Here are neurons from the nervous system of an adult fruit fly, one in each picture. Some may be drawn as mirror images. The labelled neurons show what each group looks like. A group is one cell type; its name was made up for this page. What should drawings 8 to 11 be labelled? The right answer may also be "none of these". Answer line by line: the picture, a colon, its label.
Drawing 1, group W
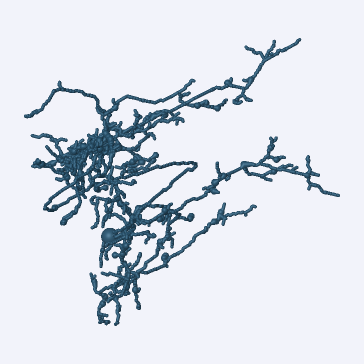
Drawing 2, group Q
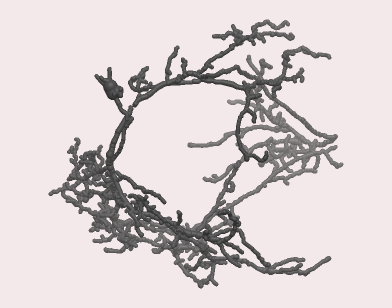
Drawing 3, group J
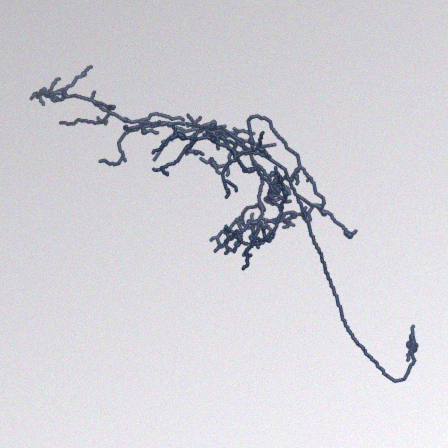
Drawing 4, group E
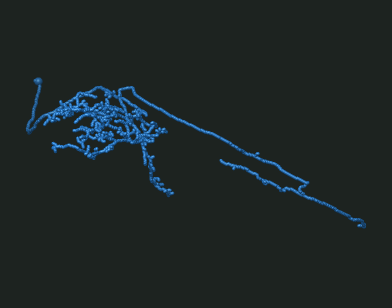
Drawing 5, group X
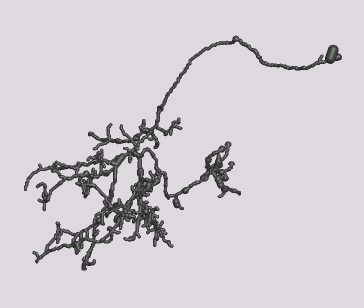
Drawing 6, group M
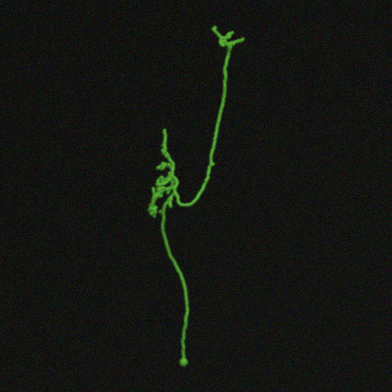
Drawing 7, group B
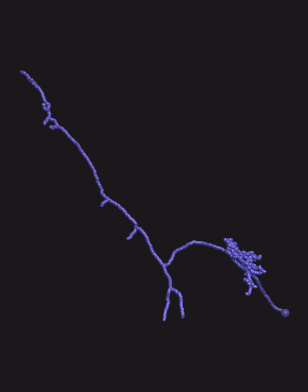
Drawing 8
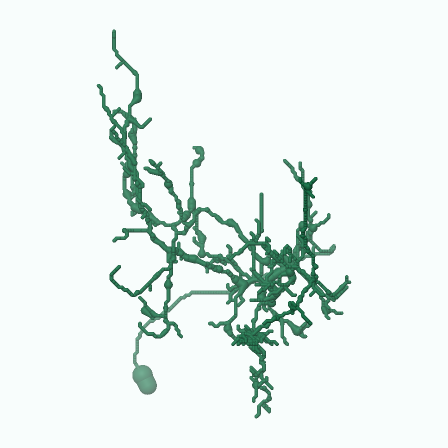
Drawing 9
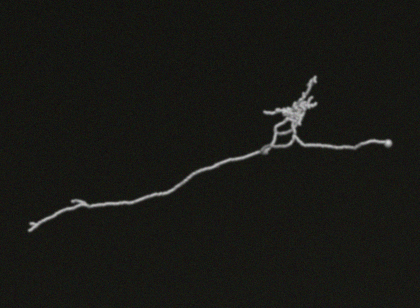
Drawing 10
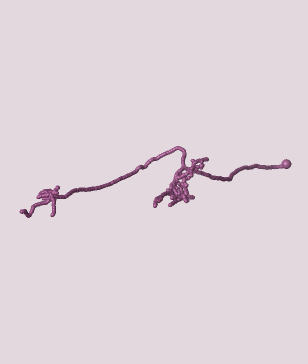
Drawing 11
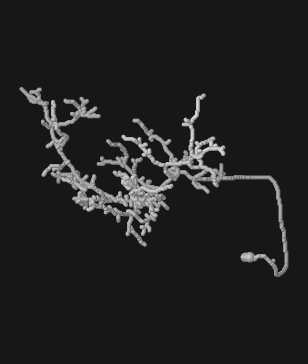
8: group X
9: group B
10: group M
11: group X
